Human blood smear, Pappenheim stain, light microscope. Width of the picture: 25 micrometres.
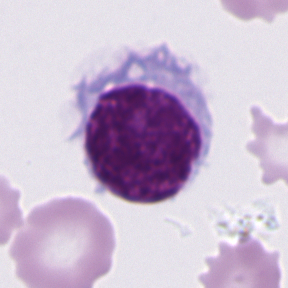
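Hairy cell in a stained peripheral blood smear. Its cytoplasmic edge looks ragged, with fine hair-like projections, most marked along the upper side. The cytoplasm is pale grey-blue, with no granules that I can see, and it forms a wider band above the nucleus than below it. The nucleus is round in outline and about 10 micrometres across, in a cell of about 13 micrometres, filling about 70% of the cell's area.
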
